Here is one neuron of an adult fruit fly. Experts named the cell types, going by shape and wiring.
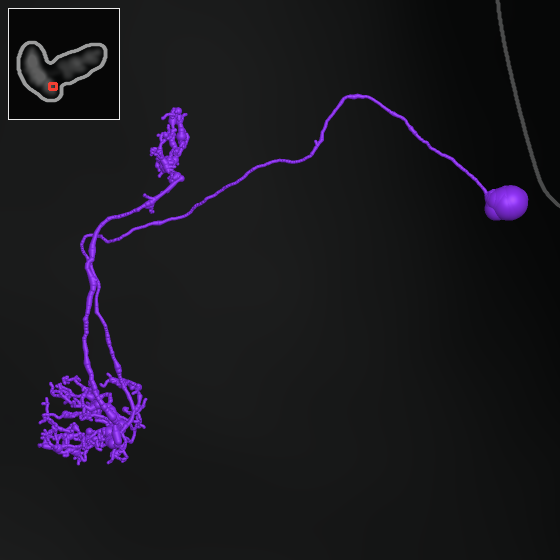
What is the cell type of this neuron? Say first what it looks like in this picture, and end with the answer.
The picture shows dozens of branch ends. In this view it is wider than it is tall. It is an optic-lobe intrinsic neuron. It is of cell type T4b.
